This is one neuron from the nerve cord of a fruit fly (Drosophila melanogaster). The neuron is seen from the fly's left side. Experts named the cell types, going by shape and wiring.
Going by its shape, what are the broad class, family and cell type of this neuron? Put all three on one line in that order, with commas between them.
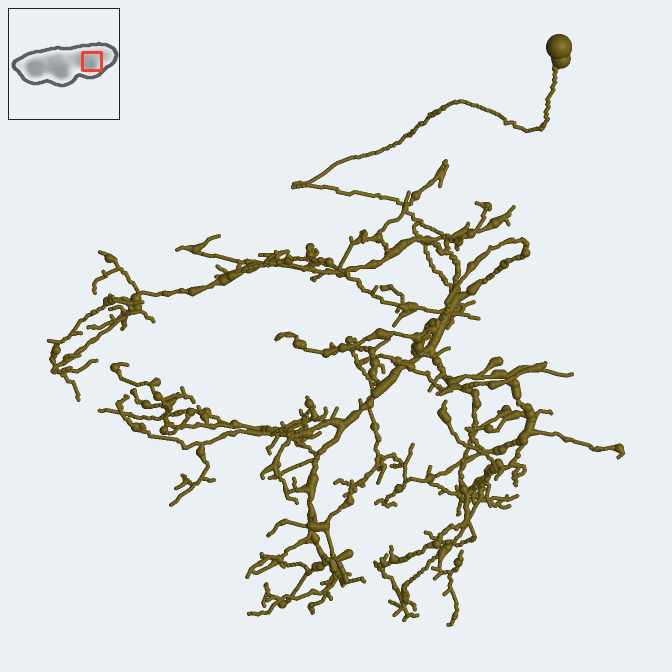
nerve-cord intrinsic neuron, hemilineage 03A, IN03A067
